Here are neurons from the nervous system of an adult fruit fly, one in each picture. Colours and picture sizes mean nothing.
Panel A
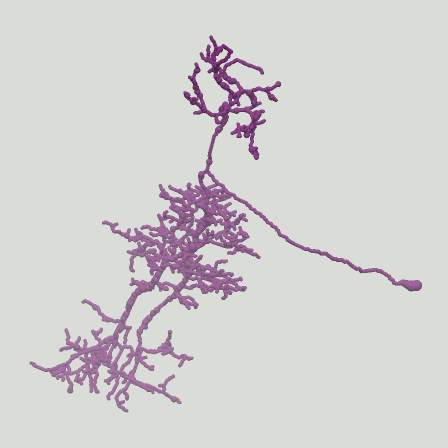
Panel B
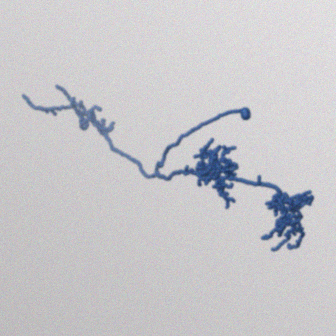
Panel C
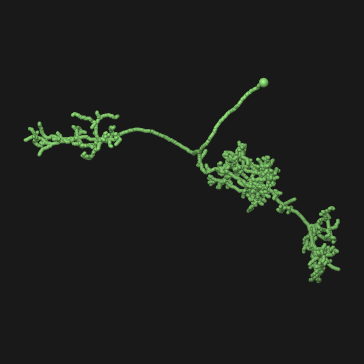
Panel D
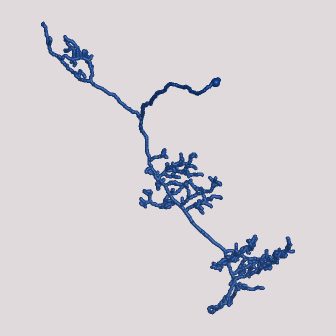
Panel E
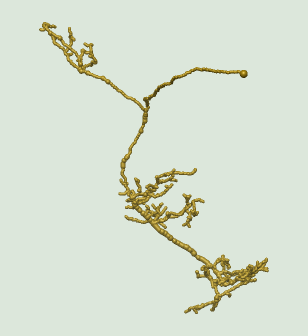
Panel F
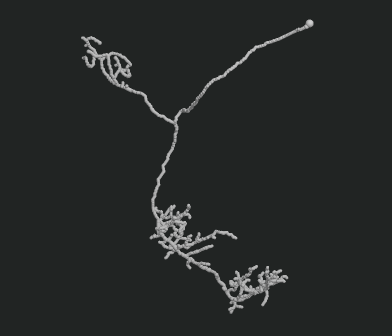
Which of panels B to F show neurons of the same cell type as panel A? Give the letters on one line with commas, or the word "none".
C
